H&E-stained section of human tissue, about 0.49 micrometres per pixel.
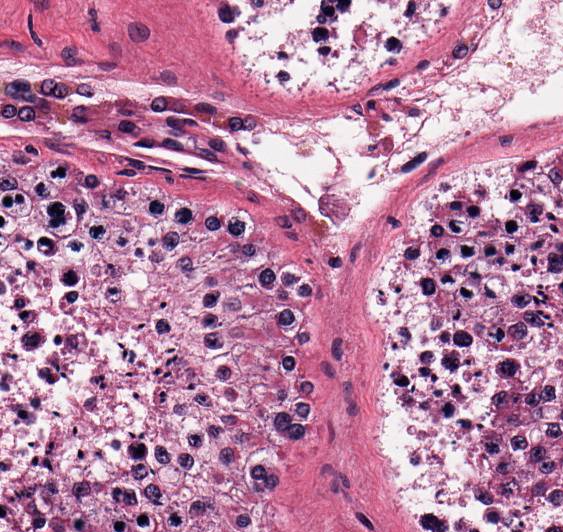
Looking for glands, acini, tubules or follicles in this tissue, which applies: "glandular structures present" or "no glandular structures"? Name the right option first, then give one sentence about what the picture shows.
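Glandular structures present. The field shows three rounded cell-filled units, at lower left, right and top centre, separated by pink fibrous bands that meet near the centre.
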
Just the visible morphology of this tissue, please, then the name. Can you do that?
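Flattened dark nuclei lie in the pink unit walls, parallel to their edges. Many layers of rounded cells fill the units; many have large round nuclei with coarse dark chromatin and clear cytoplasm. Upper left, between units, cells carry golden-brown pigment granules. This is testis.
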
